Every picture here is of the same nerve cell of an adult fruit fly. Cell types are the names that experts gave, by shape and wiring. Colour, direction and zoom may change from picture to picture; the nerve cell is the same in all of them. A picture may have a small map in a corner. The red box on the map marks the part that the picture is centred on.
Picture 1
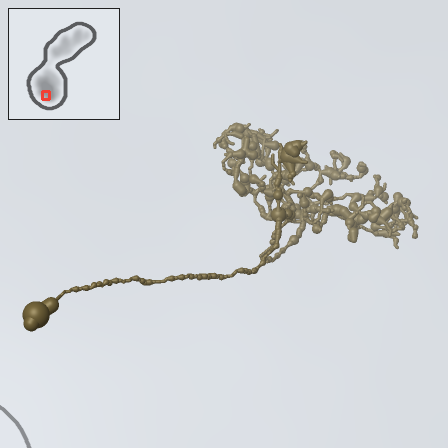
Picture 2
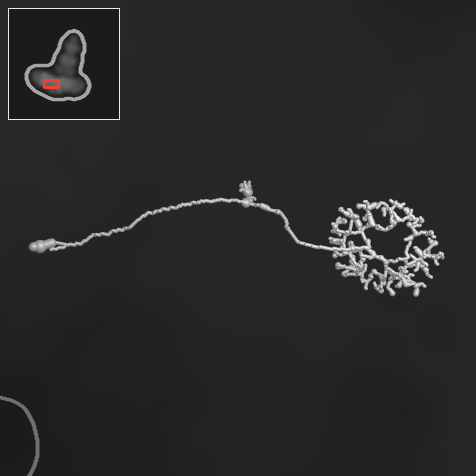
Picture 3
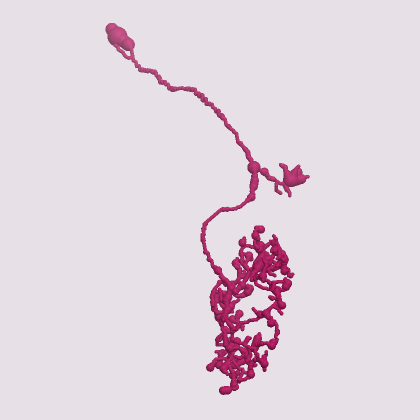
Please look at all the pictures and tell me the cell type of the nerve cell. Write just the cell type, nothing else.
ER3d_d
